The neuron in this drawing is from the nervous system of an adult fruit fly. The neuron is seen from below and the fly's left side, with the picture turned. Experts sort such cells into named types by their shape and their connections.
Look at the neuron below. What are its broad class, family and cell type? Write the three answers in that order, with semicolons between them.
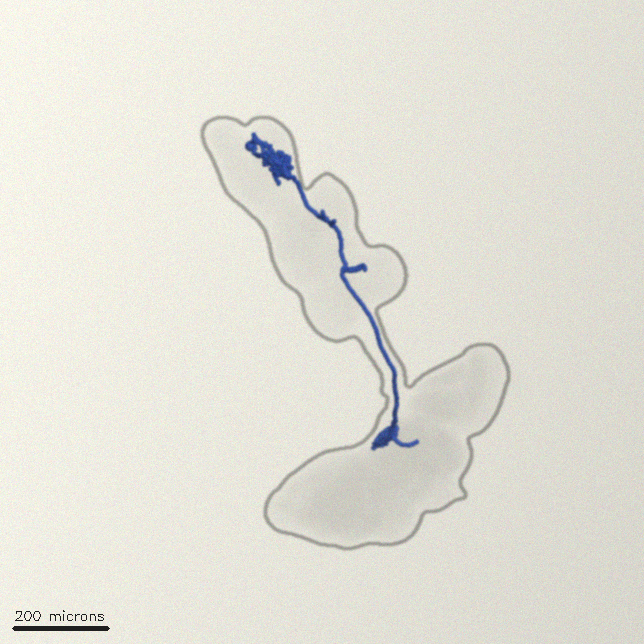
ascending neuron; hemilineage 04B; AN04B023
